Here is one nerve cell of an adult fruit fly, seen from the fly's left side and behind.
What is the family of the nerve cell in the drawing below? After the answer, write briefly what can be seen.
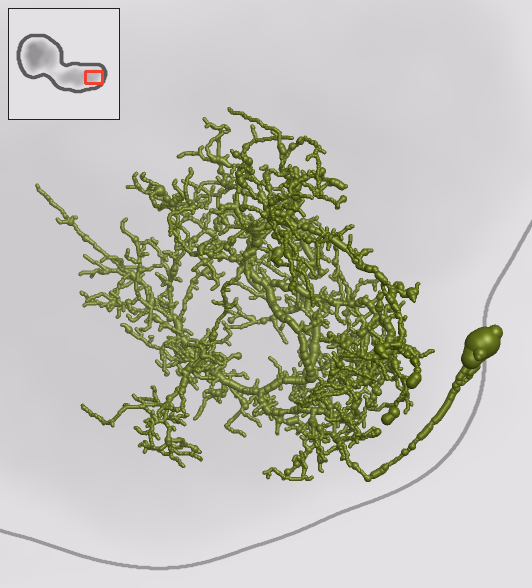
The family is hemilineage 13A. It is a nerve-cord intrinsic neuron. The cell body can be seen on the right of the picture. More than a hundred branch ends can be seen.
